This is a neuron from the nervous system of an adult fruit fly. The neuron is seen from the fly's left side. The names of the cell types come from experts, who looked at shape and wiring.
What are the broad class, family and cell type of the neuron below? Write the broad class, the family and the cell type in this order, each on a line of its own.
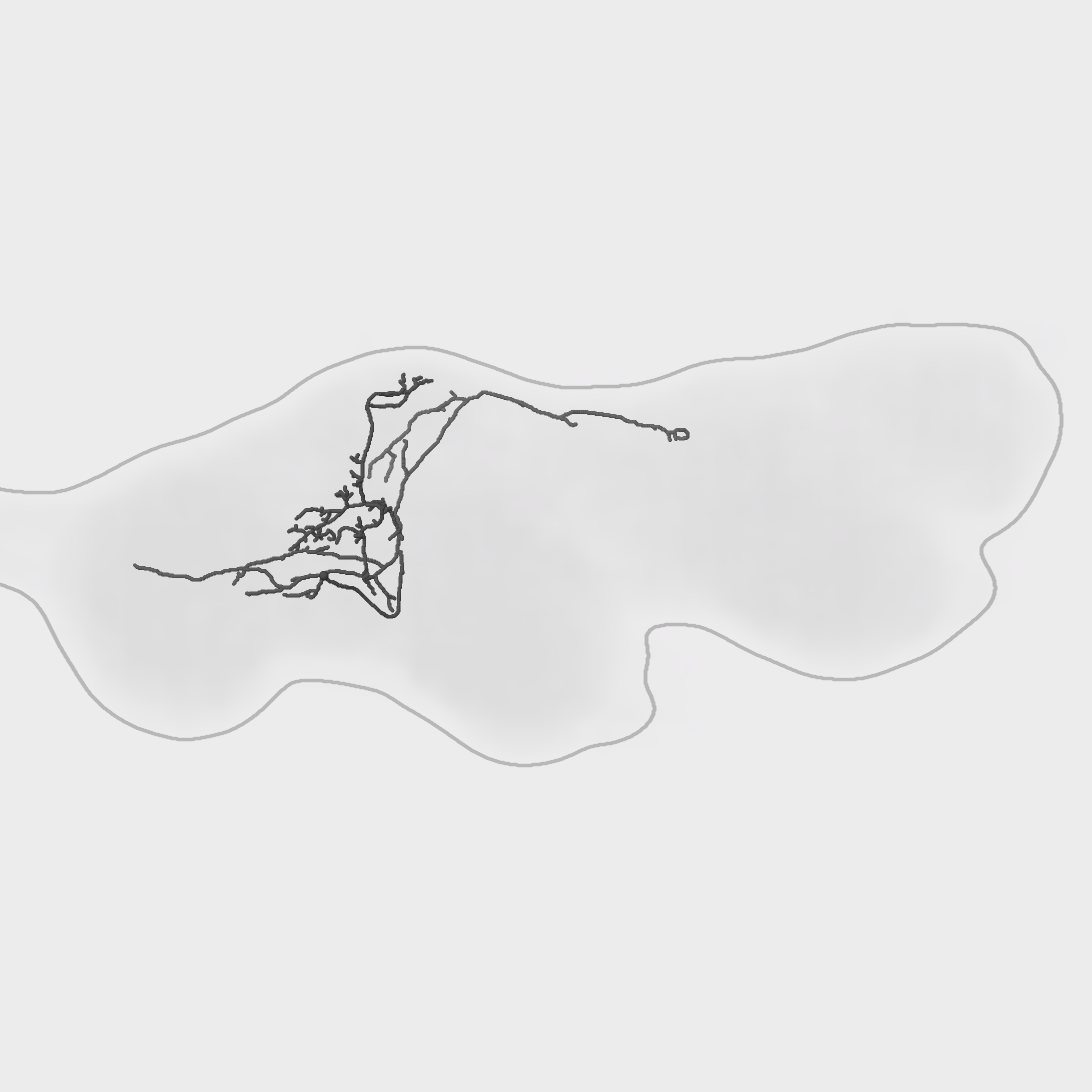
nerve-cord intrinsic neuron
hemilineage 08B
IN08B105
